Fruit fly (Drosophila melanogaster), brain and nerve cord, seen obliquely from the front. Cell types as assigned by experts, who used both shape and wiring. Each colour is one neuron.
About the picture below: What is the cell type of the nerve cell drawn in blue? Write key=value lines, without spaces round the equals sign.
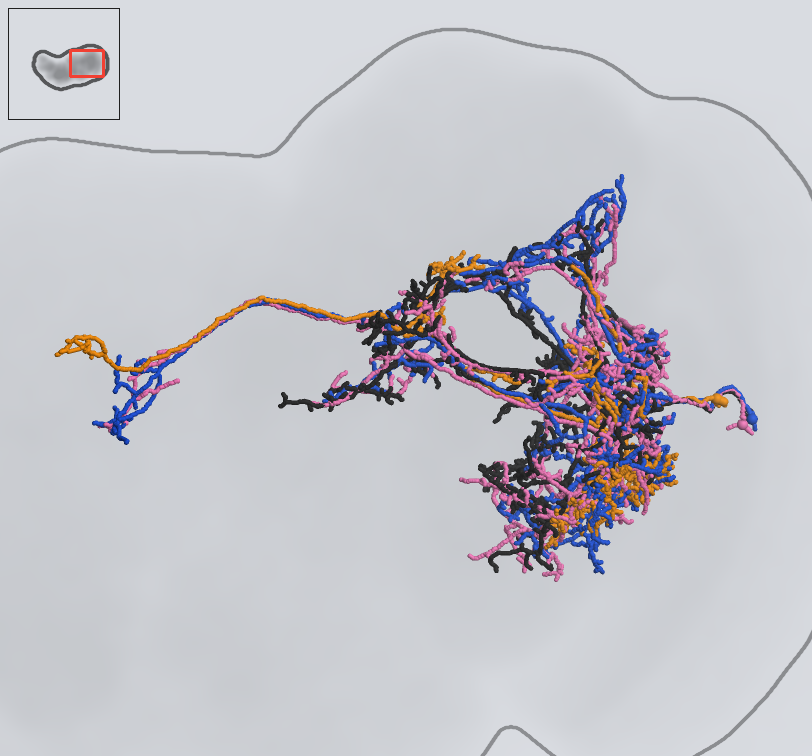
cell_type=CB2330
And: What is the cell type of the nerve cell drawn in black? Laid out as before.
cell_type=CB2458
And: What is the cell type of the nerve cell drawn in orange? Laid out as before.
cell_type=AVLP182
